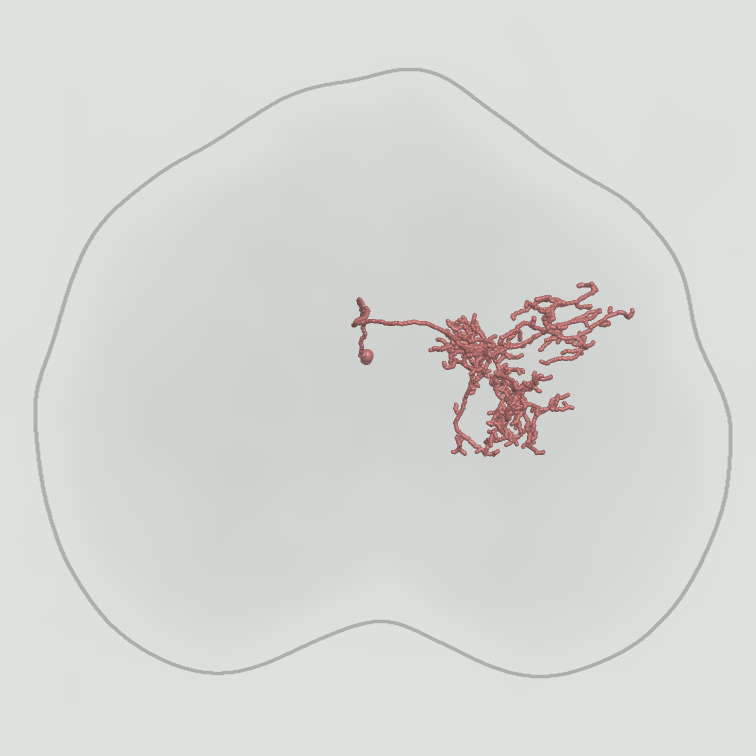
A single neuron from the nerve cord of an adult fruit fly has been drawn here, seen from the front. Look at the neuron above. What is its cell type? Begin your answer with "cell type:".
cell type: IN12B034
